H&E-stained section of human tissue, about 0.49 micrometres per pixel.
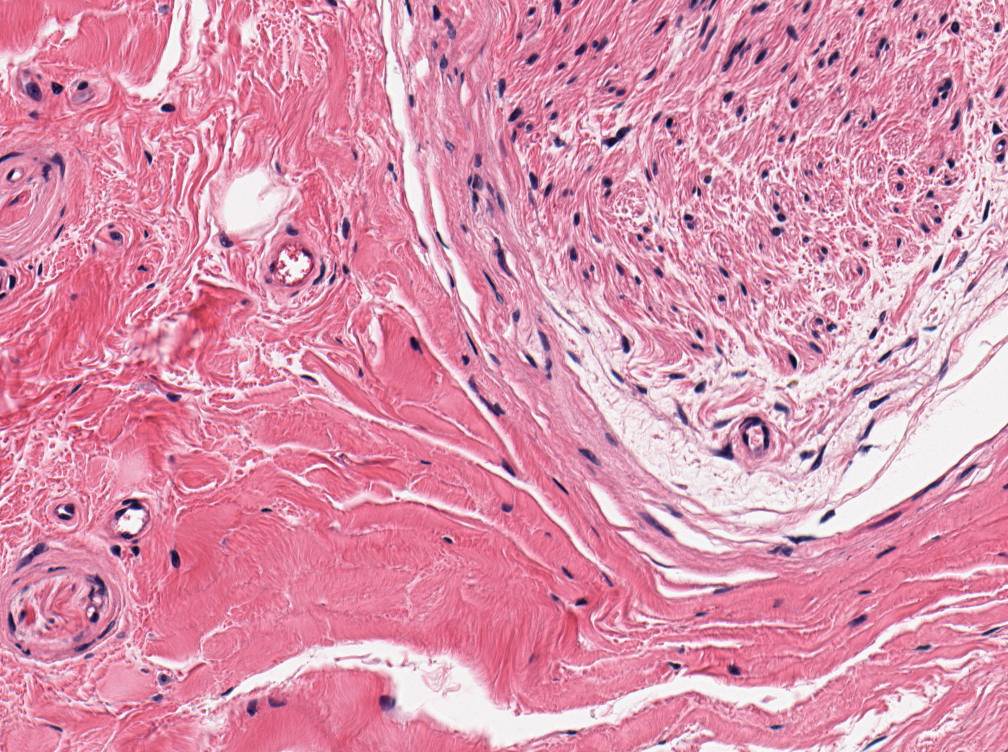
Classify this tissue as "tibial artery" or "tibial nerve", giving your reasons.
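This is tibial nerve.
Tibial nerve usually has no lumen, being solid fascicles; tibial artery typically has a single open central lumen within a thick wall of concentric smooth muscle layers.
Here a rounded bundle of pale pink, finely fibrillar tissue fills the upper right, with scattered thin, wavy, dark-staining spindle-shaped nuclei. A small vessel with a tiny lumen sits inside it.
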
